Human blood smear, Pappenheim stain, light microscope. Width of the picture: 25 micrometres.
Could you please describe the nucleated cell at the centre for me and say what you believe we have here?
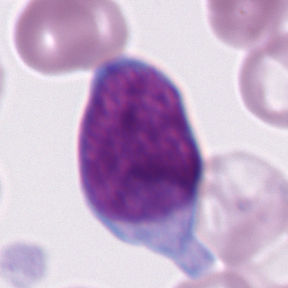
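At its lower end the cell tapers into a tail-like projection directed toward the lower right. The cytoplasm is pale blue and free of visible granules. The nuclear outline is smooth, lacking indentations or lobes. The cell is a myeloblast.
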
